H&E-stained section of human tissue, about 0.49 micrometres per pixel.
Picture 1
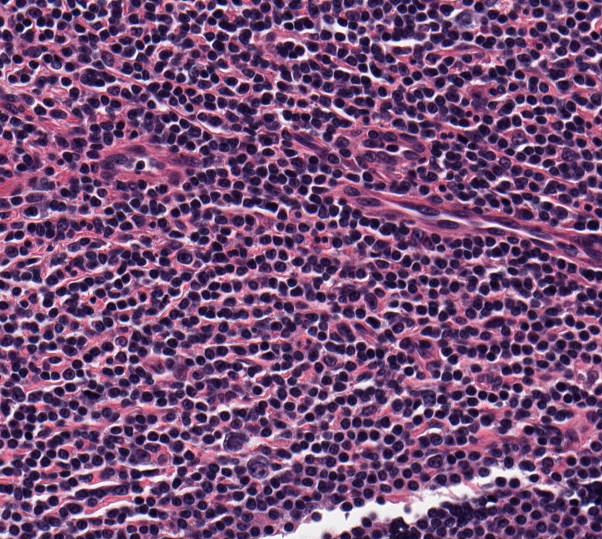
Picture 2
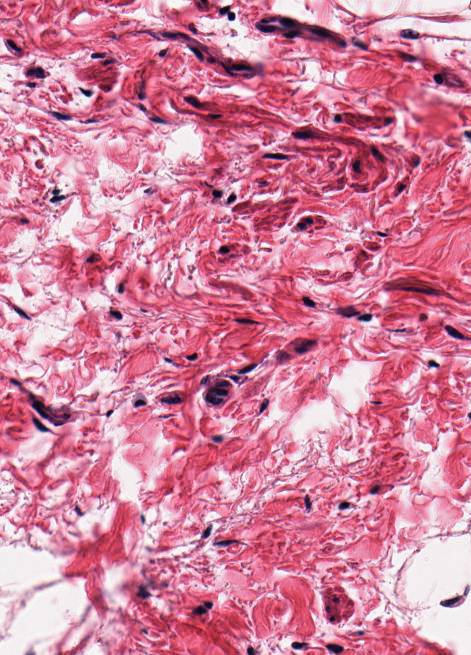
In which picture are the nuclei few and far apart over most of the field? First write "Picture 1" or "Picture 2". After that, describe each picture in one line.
Picture 2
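In picture 1: The whole field is a diffuse, densely packed sheet of small round cells with no follicles or nodules.
In picture 2: Nuclei are sparse and scattered singly among the bundles.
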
